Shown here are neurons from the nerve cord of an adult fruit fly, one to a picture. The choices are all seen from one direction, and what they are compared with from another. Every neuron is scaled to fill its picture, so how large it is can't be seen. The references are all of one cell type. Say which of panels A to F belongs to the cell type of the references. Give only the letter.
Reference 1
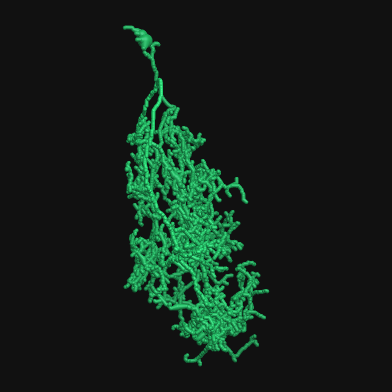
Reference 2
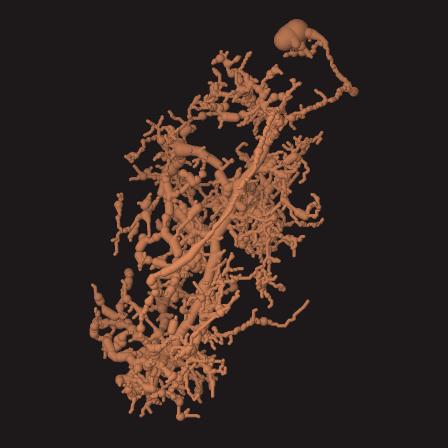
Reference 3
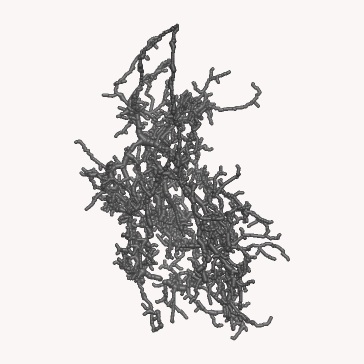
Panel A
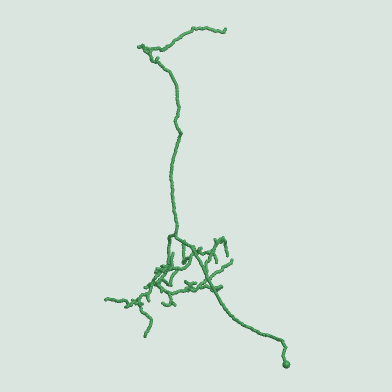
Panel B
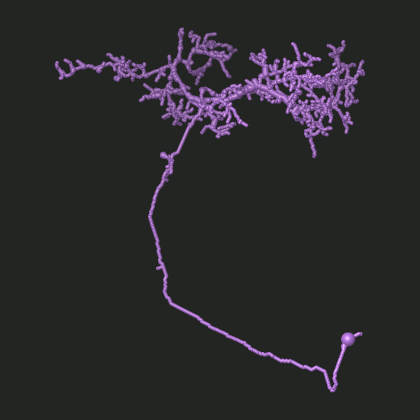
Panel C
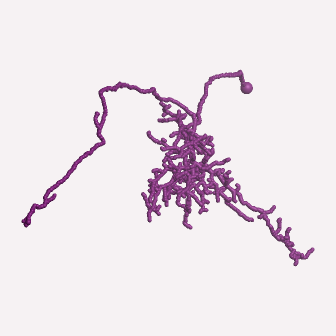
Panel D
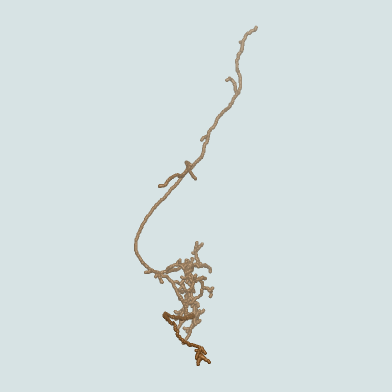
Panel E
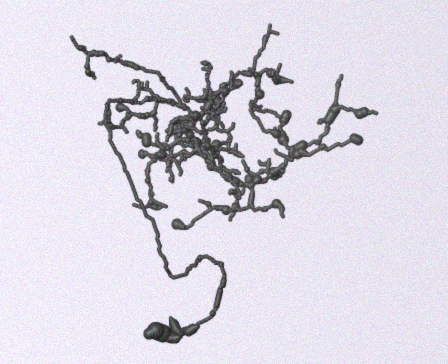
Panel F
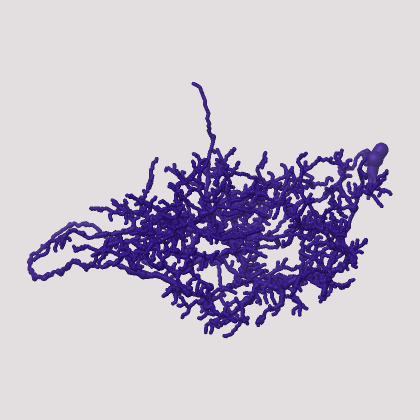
F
